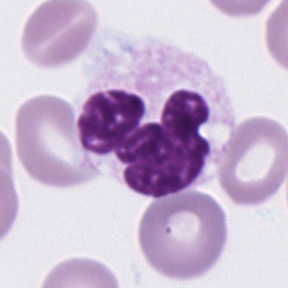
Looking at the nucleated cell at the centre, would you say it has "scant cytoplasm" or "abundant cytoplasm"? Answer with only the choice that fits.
Abundant cytoplasm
